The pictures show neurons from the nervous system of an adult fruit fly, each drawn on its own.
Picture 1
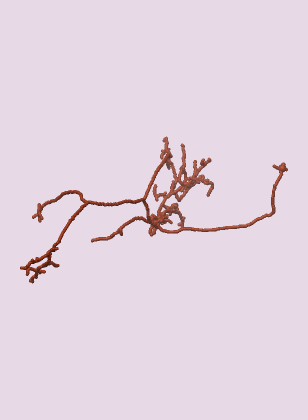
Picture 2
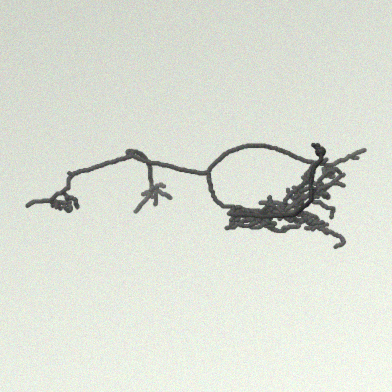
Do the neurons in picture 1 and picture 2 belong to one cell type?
yes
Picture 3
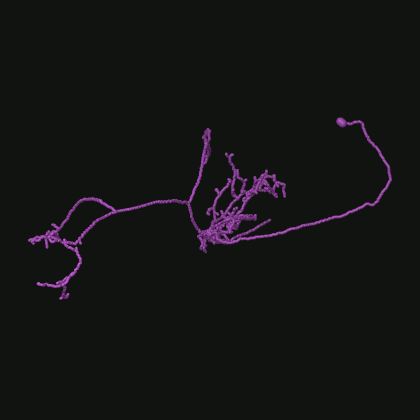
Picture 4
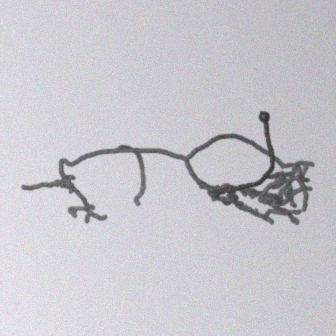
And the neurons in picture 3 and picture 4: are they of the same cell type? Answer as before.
yes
